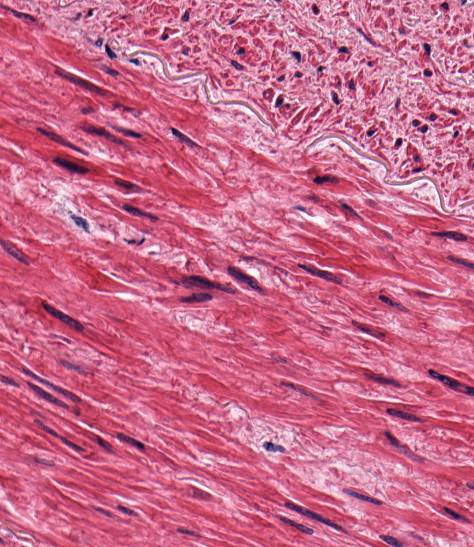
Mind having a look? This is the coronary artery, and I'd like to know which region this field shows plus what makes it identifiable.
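This is the tunica media. Long pink fibres run in parallel diagonally, upper left to lower right, with elongated, cigar-shaped dark purple nuclei.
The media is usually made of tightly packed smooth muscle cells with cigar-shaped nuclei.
The fibres show no cross-striations.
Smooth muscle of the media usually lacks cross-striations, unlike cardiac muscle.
A thin, pale, wavy line crosses the upper right.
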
